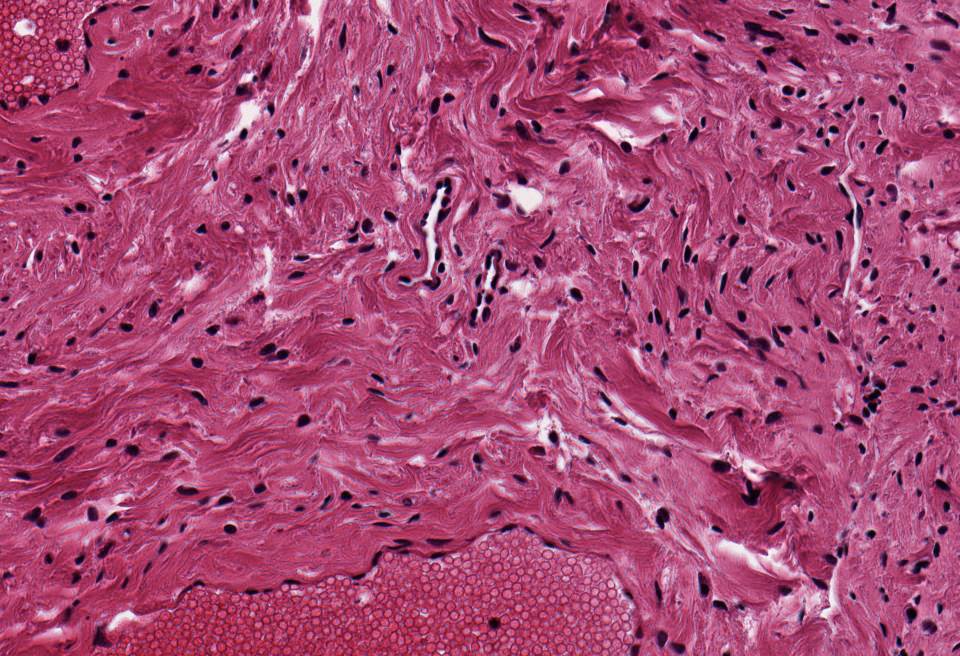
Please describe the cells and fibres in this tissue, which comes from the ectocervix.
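Notice the small dark nuclei, oval to spindle-shaped, scattered fairly evenly through the fibrous tissue. Their cells show little cytoplasm apart from the pink fibres. At the bottom edge, slightly left of middle, is a large patch of packed red blood cells; a smaller one sits top left.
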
